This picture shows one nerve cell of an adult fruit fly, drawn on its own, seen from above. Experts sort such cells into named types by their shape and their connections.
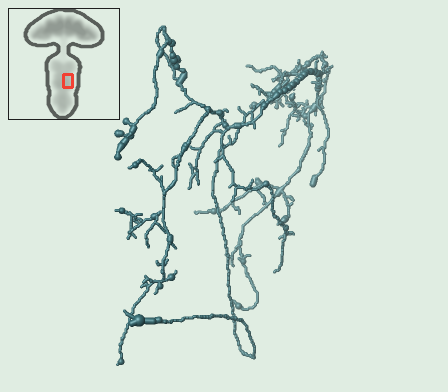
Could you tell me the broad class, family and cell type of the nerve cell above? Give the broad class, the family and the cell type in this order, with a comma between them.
nerve-cord intrinsic neuron, hemilineage 11B, IN11B015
